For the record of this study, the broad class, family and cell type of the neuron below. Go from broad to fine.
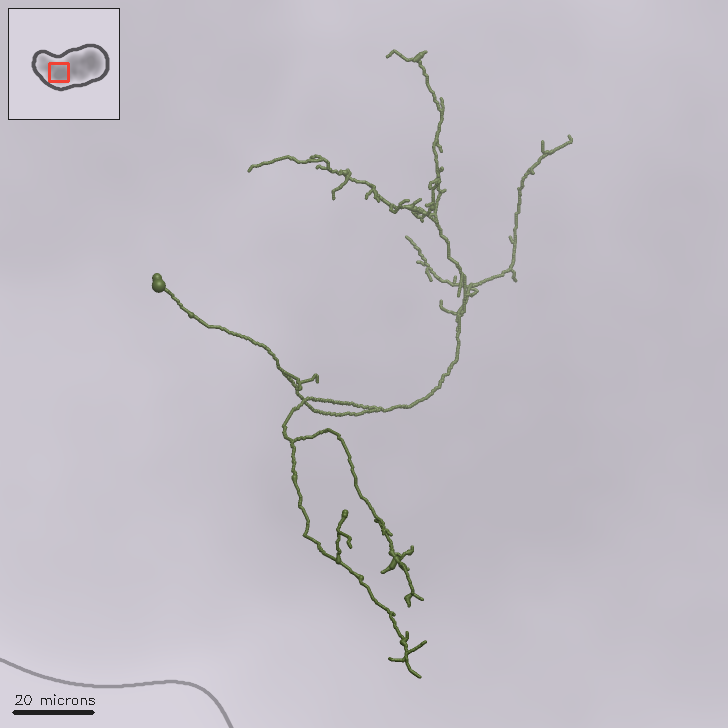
nerve-cord intrinsic neuron; hemilineage 11A; IN11A044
